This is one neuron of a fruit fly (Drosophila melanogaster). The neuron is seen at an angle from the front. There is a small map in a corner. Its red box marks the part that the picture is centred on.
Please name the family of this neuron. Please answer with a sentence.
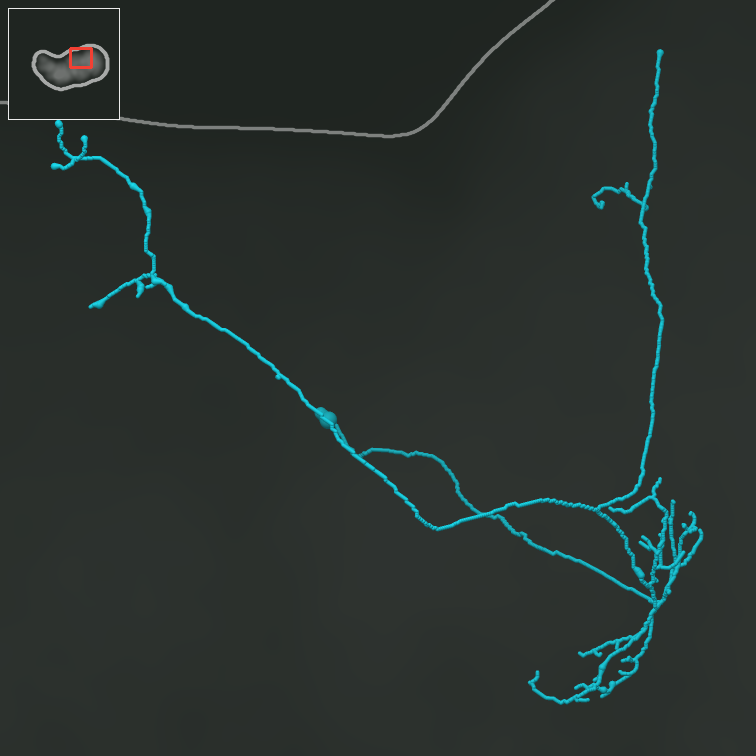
The family is class CX.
